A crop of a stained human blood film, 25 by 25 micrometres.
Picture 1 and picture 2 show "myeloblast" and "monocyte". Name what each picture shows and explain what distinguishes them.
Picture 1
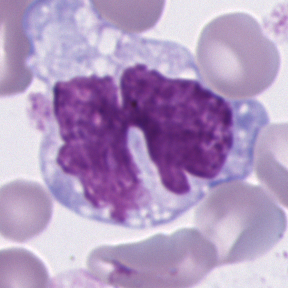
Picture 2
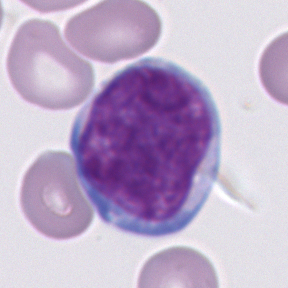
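Identity first: picture 1 is a monocyte, picture 2 a myeloblast. Outline next: the monocyte's is irregular and angular rather than round, while the myeloblast's is smooth and rounded. Then the nucleus: in the monocyte a deep cleft runs upward from its lower edge and nearly splits it into two halves; in the myeloblast it fills most of the cell and is about 13 micrometres across.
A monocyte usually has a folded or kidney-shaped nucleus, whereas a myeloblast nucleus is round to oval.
Amount of cytoplasm: abundant and pale grey-blue in the monocyte, only a narrow rim in the myeloblast, stained blue and wider along the bottom of the cell than along the top.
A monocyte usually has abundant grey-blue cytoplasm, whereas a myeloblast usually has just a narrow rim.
Vacuoles: many small clear ones are scattered through the monocyte's cytoplasm.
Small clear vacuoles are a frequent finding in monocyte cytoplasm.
Granules: the monocyte's cytoplasm holds no coarse orange or dark granules, and none can be seen in the myeloblast's. Other points: a small pink-purple granular clump lies against the left edge of the monocyte, and a pale, nearly colourless patch of cytoplasm sits beside the myeloblast's nucleus at its lower right.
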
